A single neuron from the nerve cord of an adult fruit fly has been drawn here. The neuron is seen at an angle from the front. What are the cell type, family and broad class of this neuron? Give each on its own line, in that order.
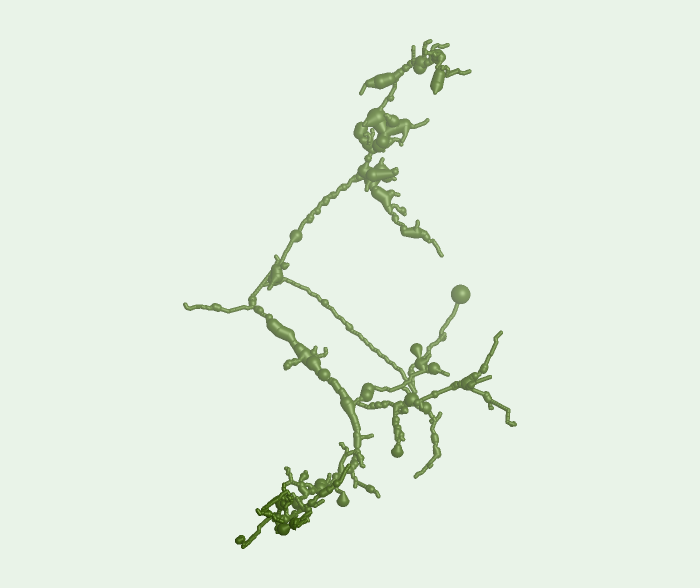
IN13A067
hemilineage 13A
nerve-cord intrinsic neuron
